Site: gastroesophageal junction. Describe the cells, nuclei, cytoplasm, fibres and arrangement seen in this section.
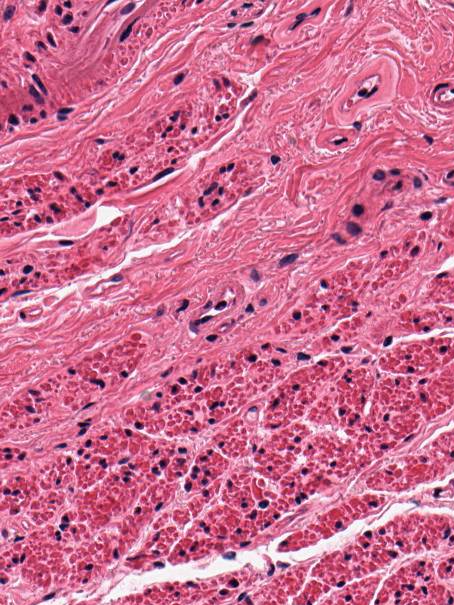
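Starting with the lower part, the cellular tissue there seems to be split into bundles by thin pale clefts that run diagonally. Its cells have granular, strongly eosinophilic cytoplasm. The nuclei in that lower part are small and dark, and they lie scattered singly among the cells. I find no epithelium anywhere in the field.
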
